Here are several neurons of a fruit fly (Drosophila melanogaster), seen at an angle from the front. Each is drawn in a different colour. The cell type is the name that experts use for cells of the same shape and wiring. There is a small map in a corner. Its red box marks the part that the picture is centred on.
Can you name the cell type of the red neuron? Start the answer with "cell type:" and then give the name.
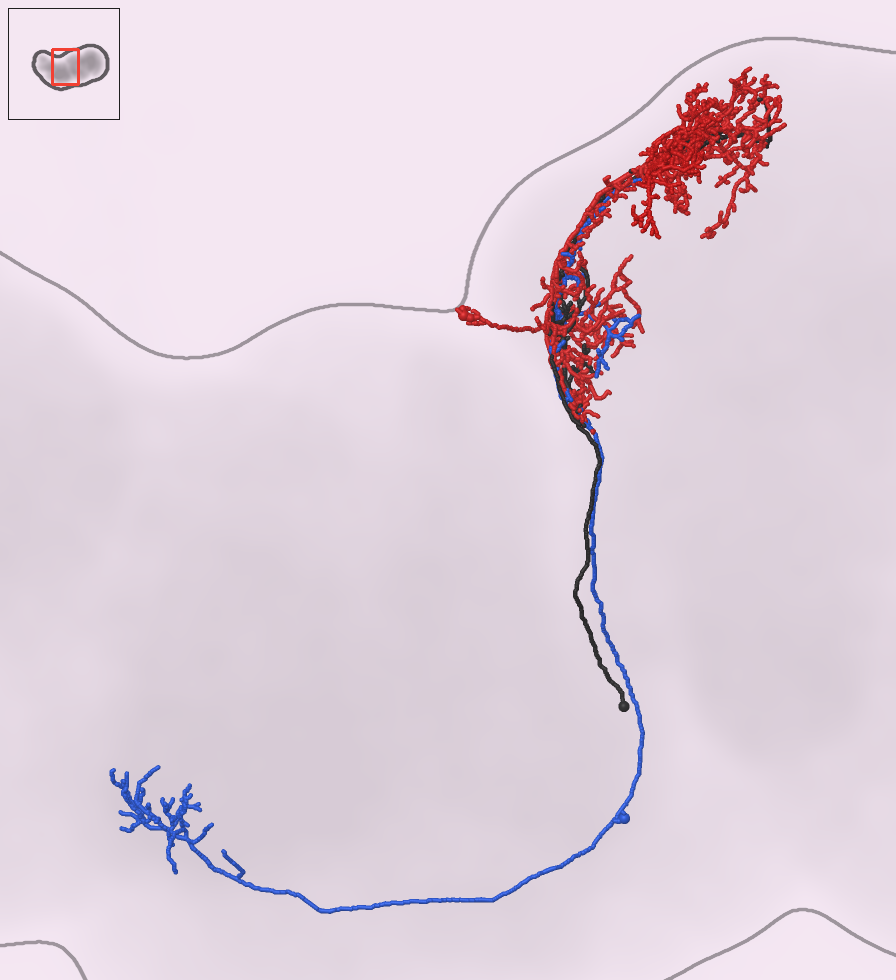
cell type: SLP365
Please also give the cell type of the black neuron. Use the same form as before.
cell type: CB2685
